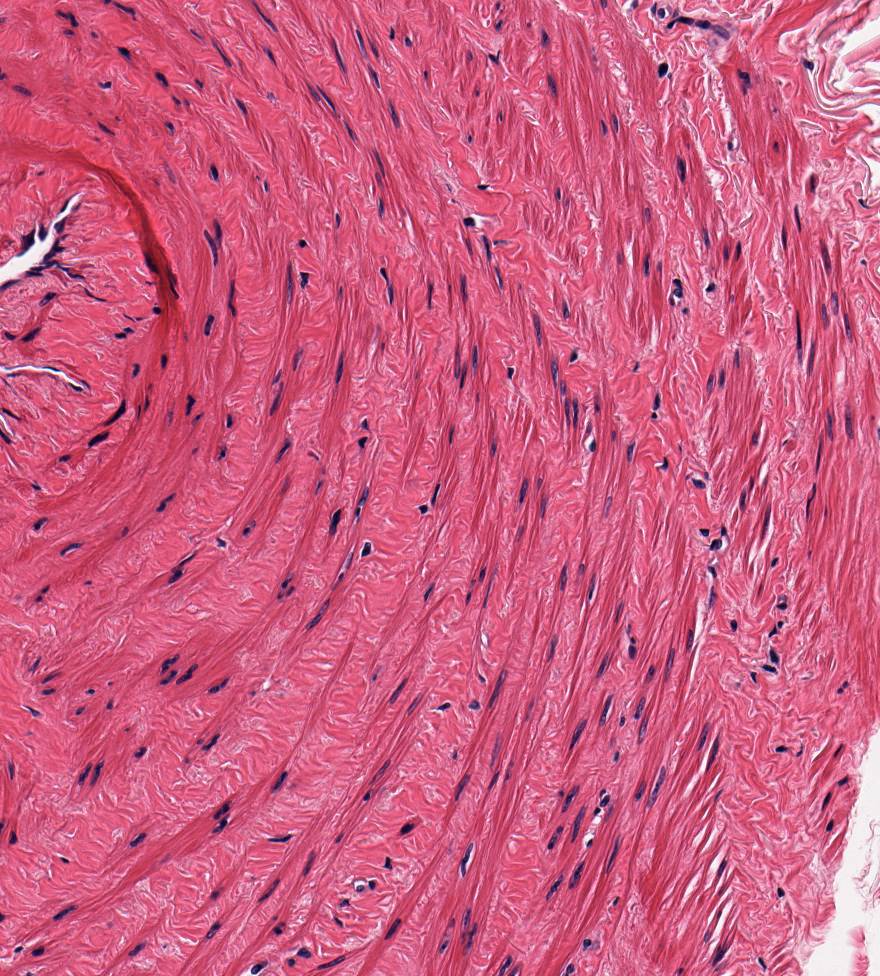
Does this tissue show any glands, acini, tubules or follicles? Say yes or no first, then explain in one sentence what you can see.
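No. No epithelium or glands are present anywhere in the field.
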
